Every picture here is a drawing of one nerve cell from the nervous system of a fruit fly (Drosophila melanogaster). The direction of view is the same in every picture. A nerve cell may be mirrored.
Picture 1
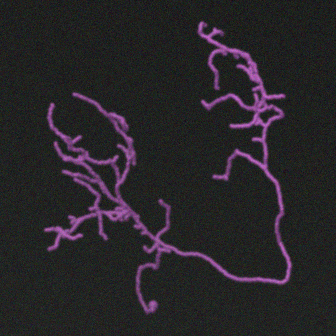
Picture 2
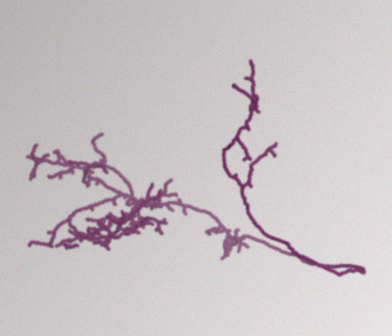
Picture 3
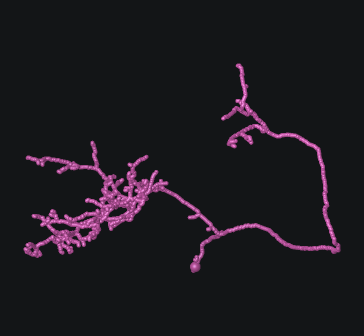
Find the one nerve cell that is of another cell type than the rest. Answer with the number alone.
1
